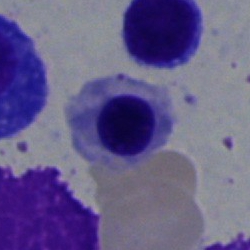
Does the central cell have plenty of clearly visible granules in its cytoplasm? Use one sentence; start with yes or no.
No, within the cytoplasm of the cell there is no visible granule.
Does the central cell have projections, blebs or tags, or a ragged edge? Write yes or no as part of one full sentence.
Yes, this cell's edge is broken by ragged or frayed parts, projections, blebs or tags.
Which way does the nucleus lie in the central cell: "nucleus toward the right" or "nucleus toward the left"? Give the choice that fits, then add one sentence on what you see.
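Nucleus toward the right. The cytoplasm is wider on the left side of the nucleus than on the right.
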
